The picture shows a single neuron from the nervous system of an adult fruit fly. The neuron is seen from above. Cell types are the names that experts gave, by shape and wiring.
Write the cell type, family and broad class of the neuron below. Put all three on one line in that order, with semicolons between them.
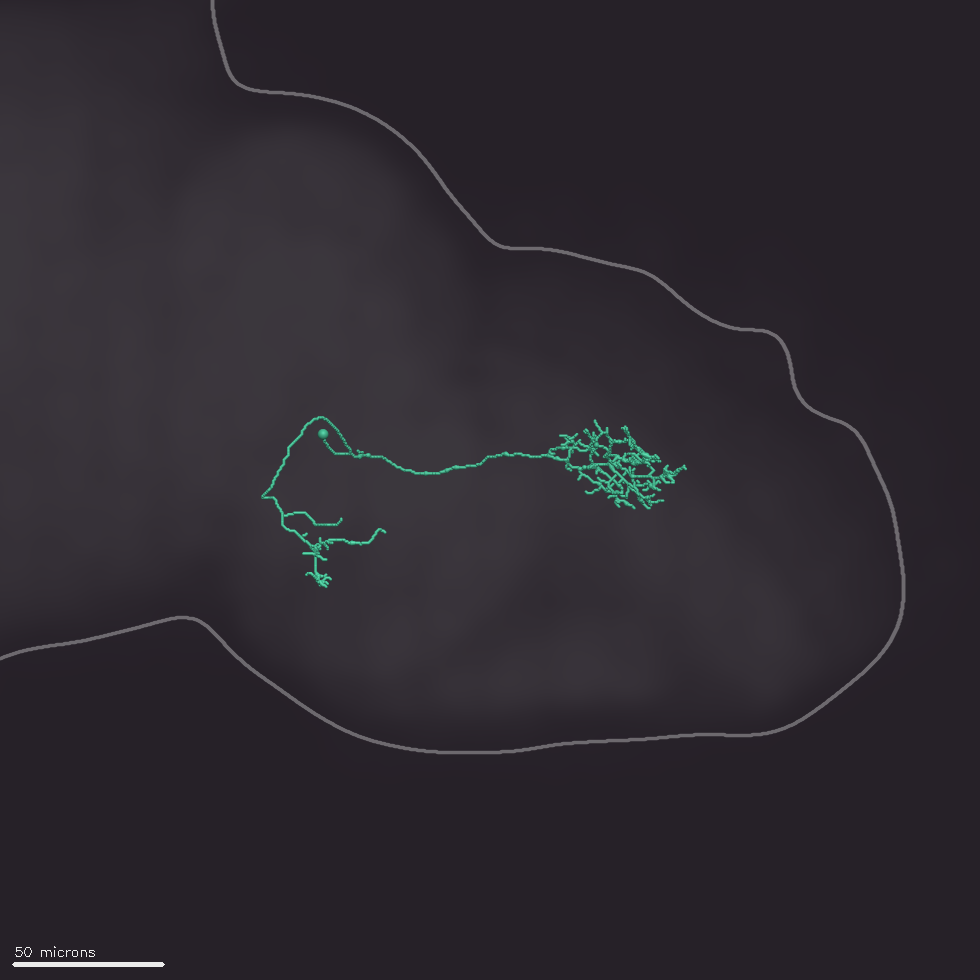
MeLo4; MeLo; optic-lobe intrinsic neuron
